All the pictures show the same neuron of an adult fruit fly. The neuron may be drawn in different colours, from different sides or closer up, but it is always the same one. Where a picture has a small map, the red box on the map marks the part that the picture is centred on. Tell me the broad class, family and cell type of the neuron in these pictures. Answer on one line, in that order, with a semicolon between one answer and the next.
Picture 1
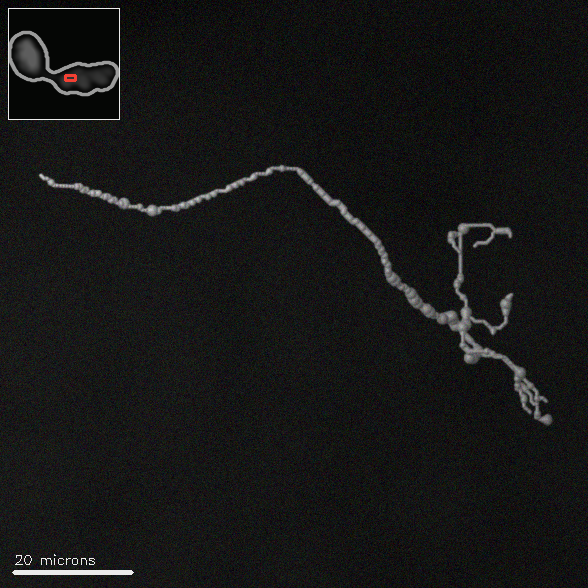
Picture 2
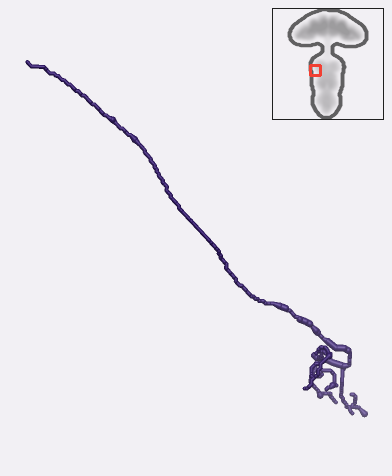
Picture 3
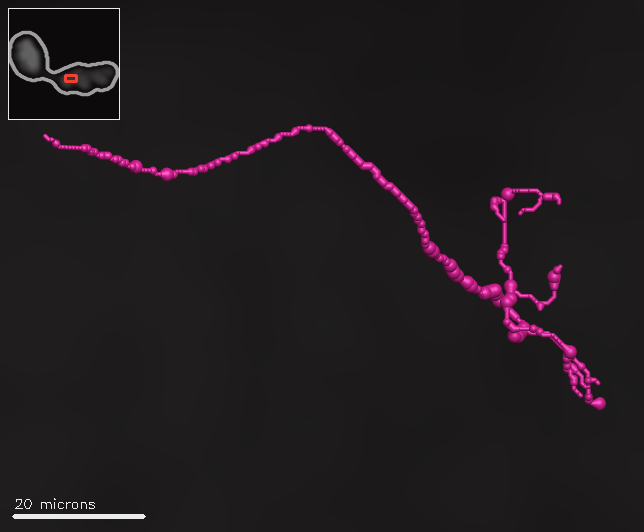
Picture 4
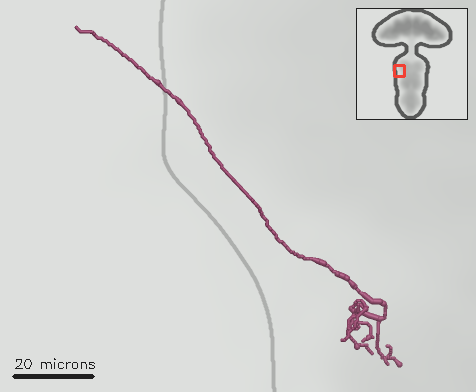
sensory neuron entering the nerve cord; class mechanosensory tactile; SNta04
